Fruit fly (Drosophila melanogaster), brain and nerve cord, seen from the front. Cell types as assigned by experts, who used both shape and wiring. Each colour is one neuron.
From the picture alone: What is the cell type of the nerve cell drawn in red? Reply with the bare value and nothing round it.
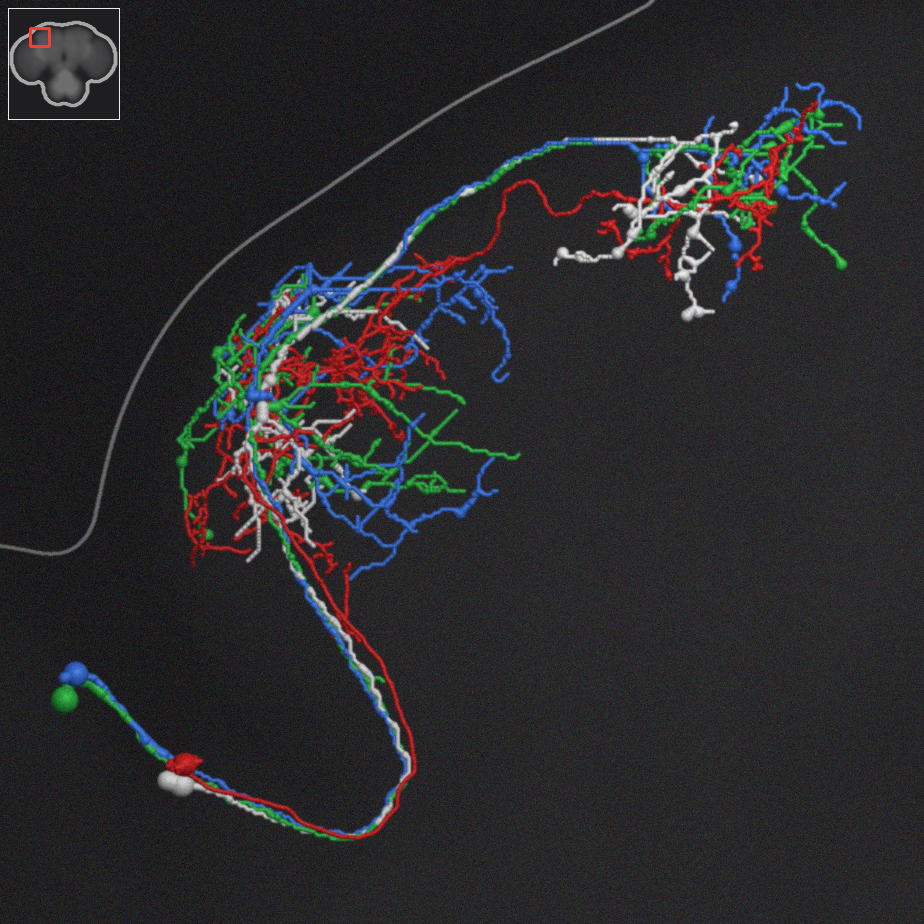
LHAV5a1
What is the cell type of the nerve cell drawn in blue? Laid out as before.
LHAV5a2_d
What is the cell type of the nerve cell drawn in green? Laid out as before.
CB1909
